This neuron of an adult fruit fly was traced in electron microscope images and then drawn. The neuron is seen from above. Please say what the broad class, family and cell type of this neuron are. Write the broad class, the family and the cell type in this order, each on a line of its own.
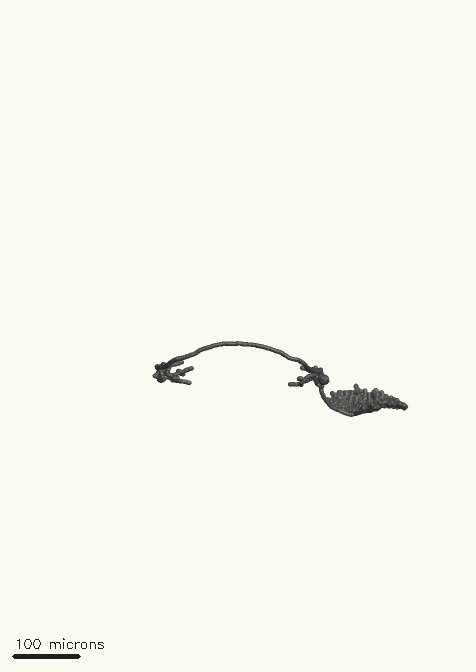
visual projection neuron
vCal
vCal3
